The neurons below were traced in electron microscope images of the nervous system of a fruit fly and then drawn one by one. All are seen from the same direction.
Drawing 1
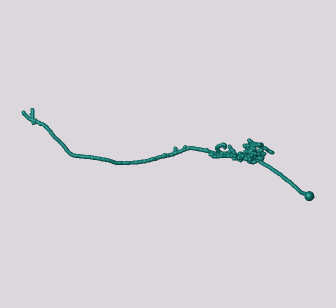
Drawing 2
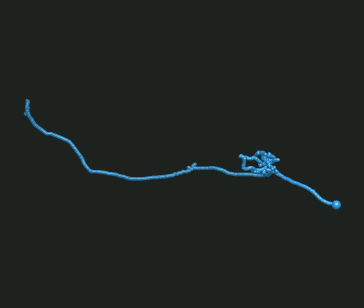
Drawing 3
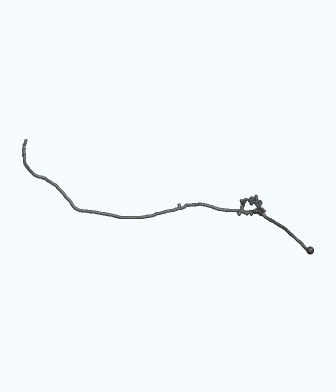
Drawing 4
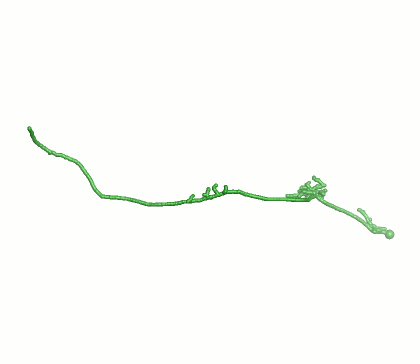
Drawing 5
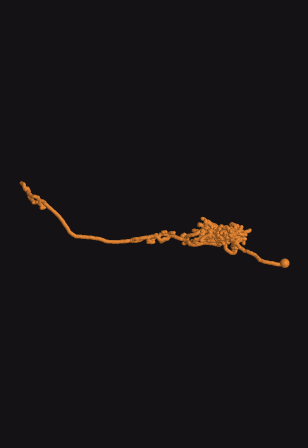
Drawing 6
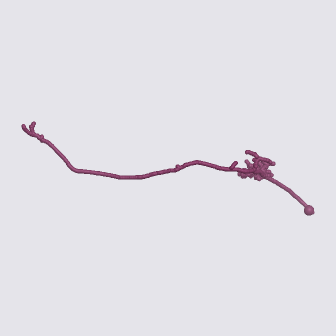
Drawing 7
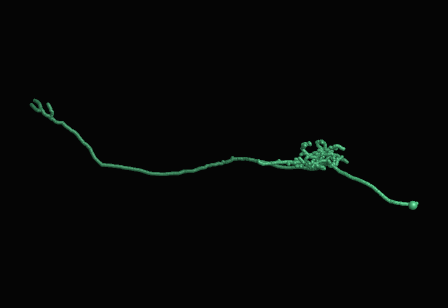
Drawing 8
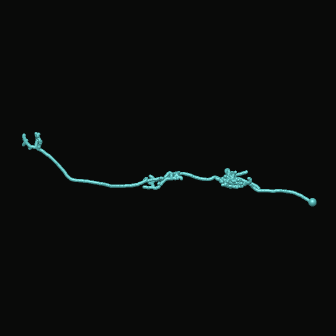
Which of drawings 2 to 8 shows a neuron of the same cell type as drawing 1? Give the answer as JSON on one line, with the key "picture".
{"picture": 6}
